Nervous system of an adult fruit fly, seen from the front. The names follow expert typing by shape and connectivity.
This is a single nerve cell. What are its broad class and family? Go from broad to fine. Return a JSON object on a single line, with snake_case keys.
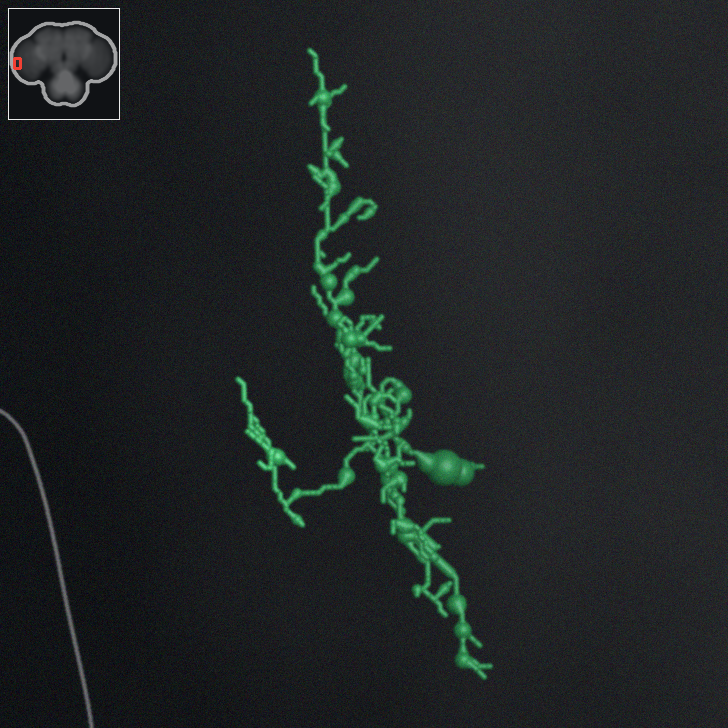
{"broad_class": "optic-lobe intrinsic neuron", "family": "Dm"}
